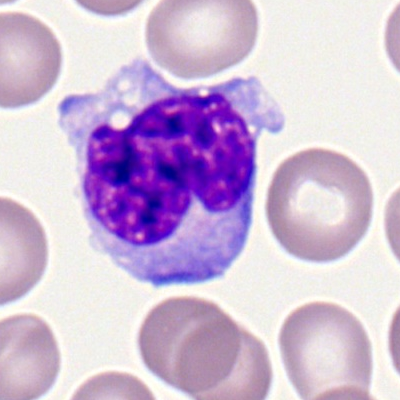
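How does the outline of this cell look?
It is irregular, with ragged projections along the upper edge.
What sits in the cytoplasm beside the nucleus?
A small clear vacuole, at the nucleus's upper left, in pale grey-blue cytoplasm with no coarse coloured granules.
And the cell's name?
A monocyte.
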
